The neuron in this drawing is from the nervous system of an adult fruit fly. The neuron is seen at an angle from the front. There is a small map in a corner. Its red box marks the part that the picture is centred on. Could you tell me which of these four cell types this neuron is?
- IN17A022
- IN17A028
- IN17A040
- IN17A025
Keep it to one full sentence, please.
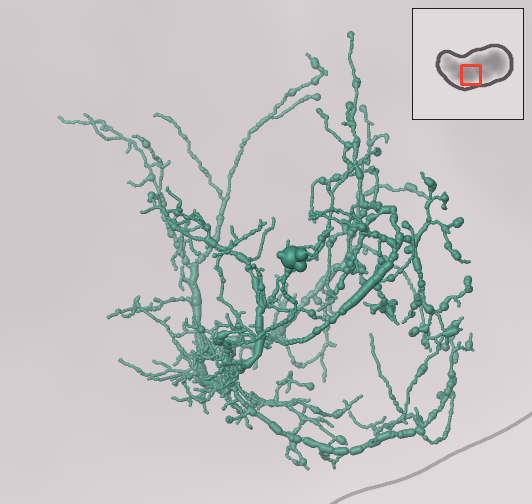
The cell type carried by this neuron is IN17A028.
